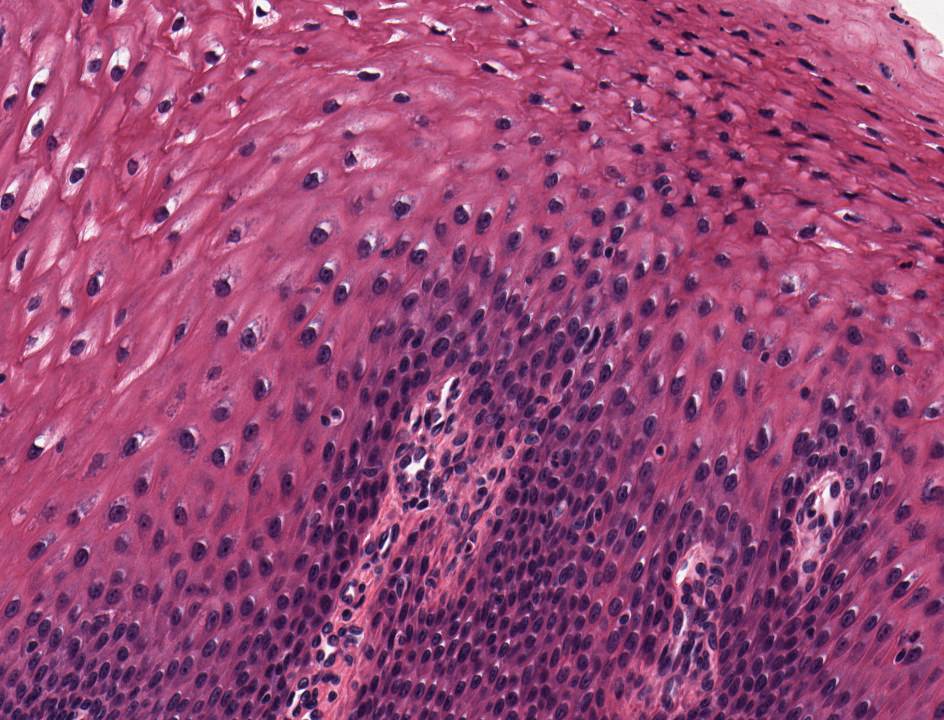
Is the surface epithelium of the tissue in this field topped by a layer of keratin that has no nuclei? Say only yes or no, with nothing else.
No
